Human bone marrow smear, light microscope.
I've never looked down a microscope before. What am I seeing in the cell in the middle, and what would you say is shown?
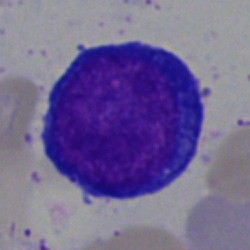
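Let me start with the outline: it is round. The chromatin looks finely granular to me, not coarsely clumped. Around the nucleus the cytoplasm makes only a thin rim, and that rim is a deep blue. The cell is a proerythroblast.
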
